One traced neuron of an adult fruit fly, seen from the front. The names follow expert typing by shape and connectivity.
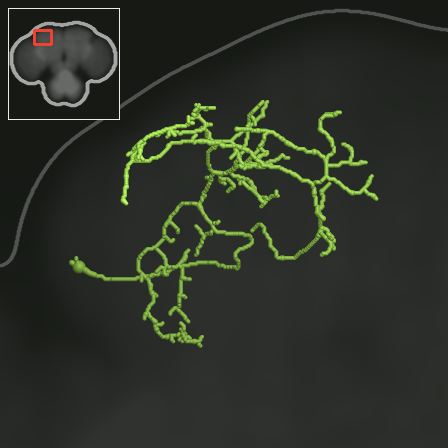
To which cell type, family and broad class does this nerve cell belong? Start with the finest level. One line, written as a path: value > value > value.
SLP334 > hemilineage SLPp&v1_posterior > central-brain intrinsic neuron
